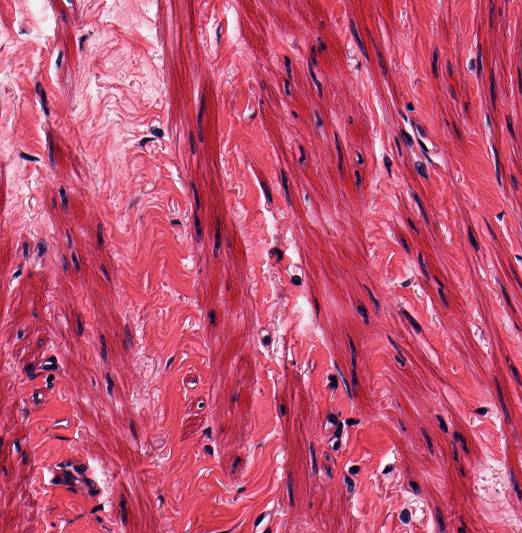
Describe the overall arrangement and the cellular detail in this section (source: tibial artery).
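Long bundles of spindle-shaped cells fill the field, running roughly from top to bottom. Their cytoplasm is deeply eosinophilic and merges into strands, with no cross-striations visible. The nuclei are elongated and dark, and lie along the long axis of the cells. Paler pink, wavy fibrous stroma lies between the bundles, most widely on the left side of the field.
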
